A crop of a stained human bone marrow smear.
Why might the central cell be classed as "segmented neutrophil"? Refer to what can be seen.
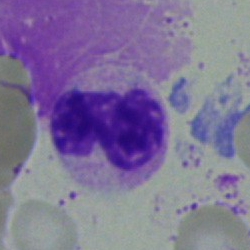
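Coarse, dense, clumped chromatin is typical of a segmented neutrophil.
Here the chromatin is dark purple and coarsely clumped, which goes with it.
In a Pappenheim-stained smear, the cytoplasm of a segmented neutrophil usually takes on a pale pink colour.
This cytoplasm is pale pinkish-lilac: the pale pink agrees, while the lilac tinge is where it departs. Also seen: a round, smooth outline, and no vacuoles in the cytoplasm.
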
